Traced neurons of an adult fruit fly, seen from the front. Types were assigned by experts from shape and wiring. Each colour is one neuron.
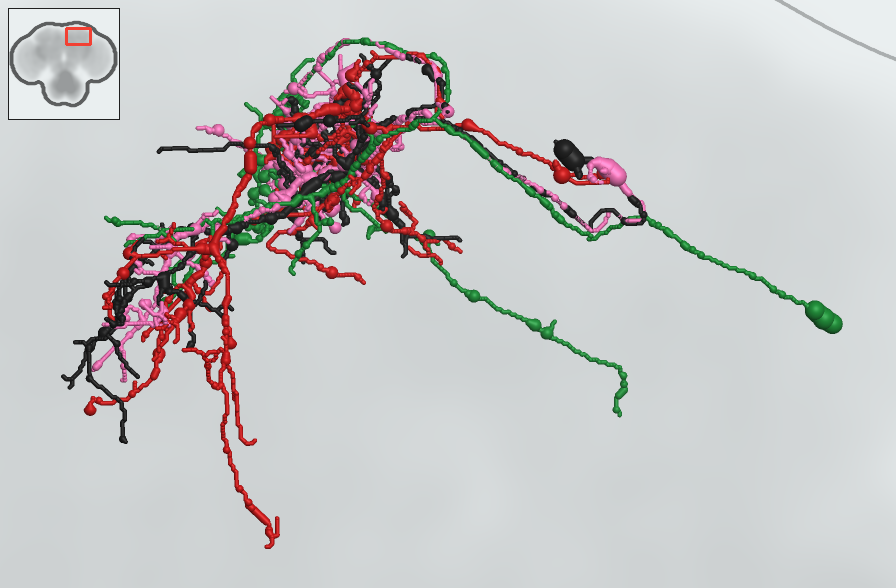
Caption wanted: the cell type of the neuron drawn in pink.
SIP015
